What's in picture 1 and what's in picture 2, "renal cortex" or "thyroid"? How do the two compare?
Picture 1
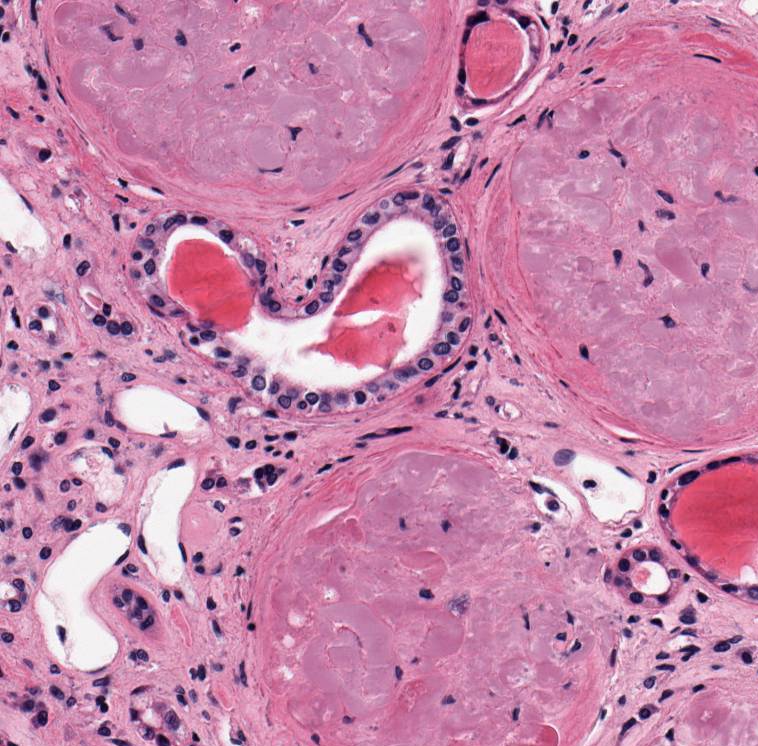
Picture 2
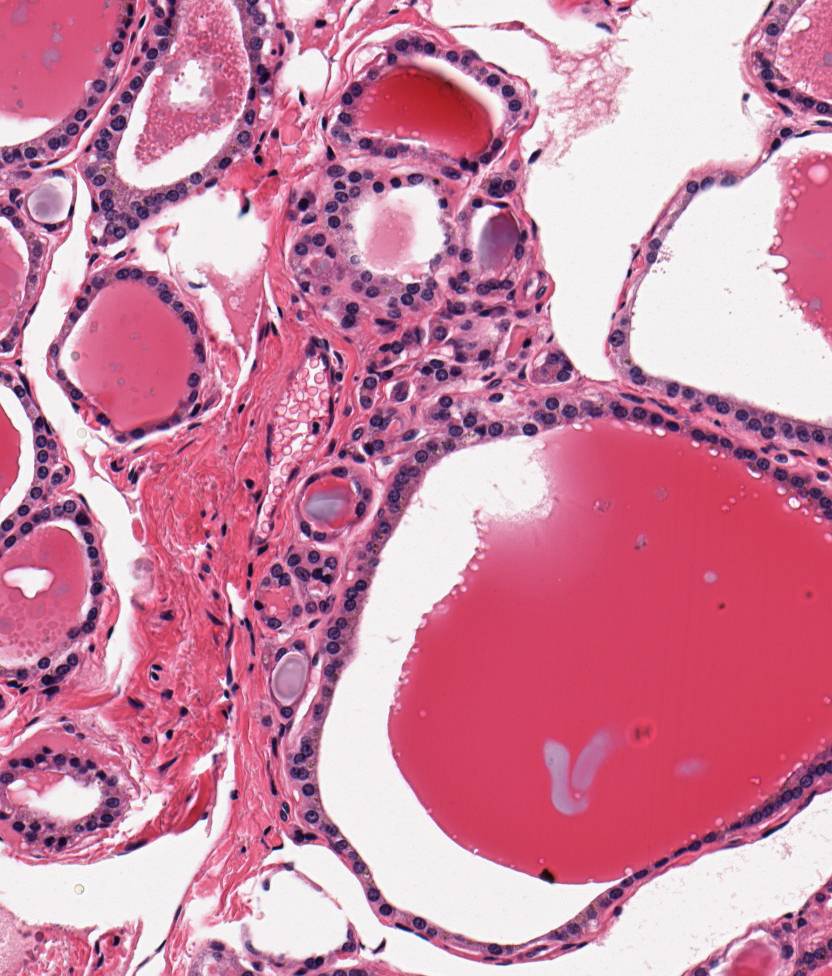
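Picture 1 is renal cortex; picture 2 is thyroid. In picture 1, three large rounded nodules sit at the top left, the right side and the bottom centre, each edged by a thin rim of concentric pink fibrous tissue. A curved tubule at centre left is lined by a single layer of cuboidal cells with round dark nuclei, and a tubule at the right edge, below the middle, holds a bright red homogeneous cast. Picture 2 consists of rounded follicles of very unequal size, the largest filling the lower right. These follicles have a single layer of cuboidal to flattened epithelial cells, with round, dark-staining nuclei of fairly even size. Around the small follicles in the upper centre the cells stand taller than those lining the large follicle.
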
